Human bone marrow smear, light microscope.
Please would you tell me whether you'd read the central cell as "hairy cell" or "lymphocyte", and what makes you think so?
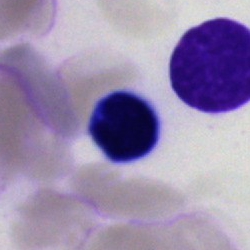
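Verdict: lymphocyte, not hairy cell. Deciding point: little or no cytoplasm visible around the nucleus.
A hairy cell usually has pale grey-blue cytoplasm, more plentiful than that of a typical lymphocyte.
Also seen: round outline, no projections from the surface. Chromatin very dense, dark blue-black, almost without visible texture.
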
